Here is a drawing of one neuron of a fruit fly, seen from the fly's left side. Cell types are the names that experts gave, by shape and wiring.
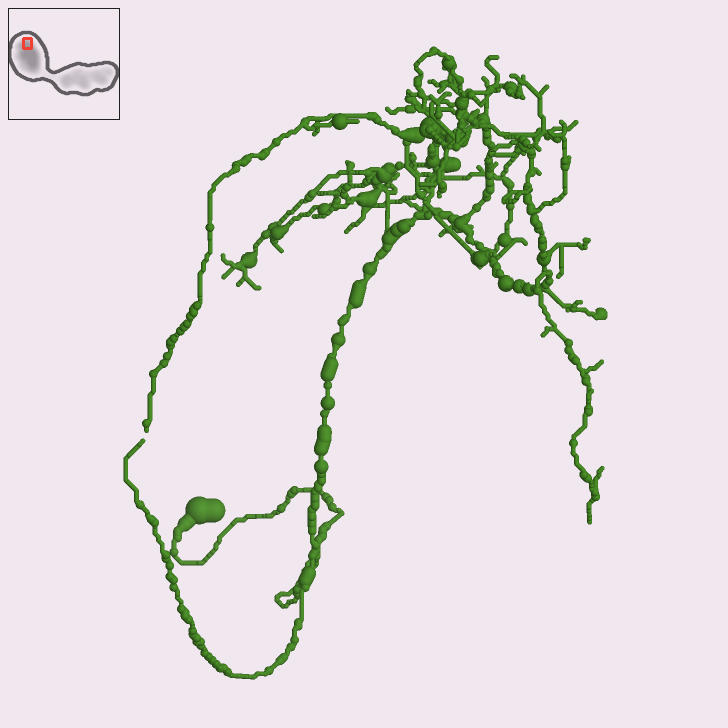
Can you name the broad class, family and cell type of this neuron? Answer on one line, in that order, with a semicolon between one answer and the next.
central-brain intrinsic neuron; hemilineage SLPal1; SLP028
